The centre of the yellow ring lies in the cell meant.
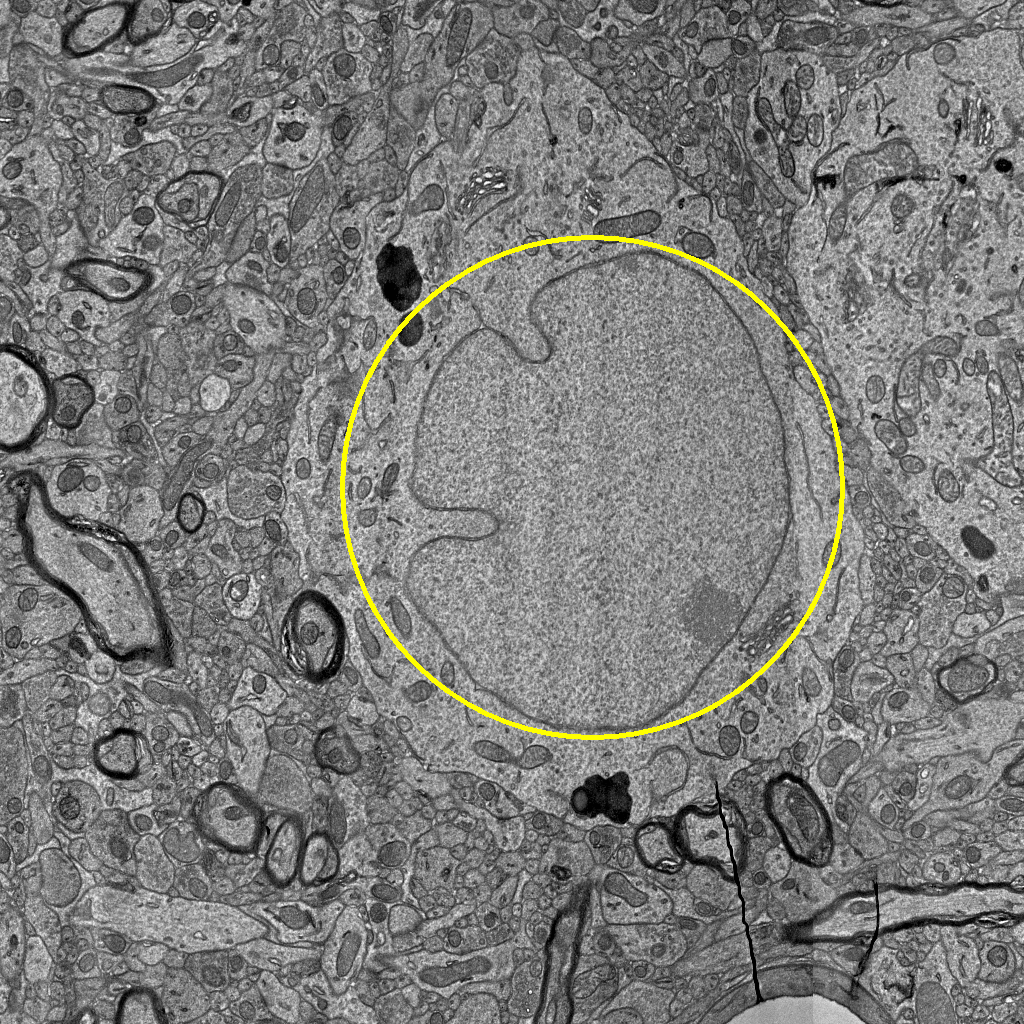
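Excitatory neuron, marked cell, mouse visual cortex. Nucleus large, rounded, wholly inside ring. Chromatin fine, evenly spread; no thick dark band along envelope. Small vesicles and cisternae cluster just outside nucleus, lower right. Two very dark, lumpy bodies at cell margin: one upper left, one below.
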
